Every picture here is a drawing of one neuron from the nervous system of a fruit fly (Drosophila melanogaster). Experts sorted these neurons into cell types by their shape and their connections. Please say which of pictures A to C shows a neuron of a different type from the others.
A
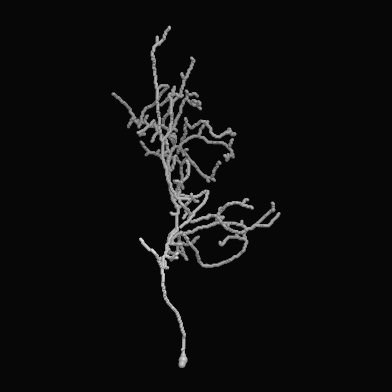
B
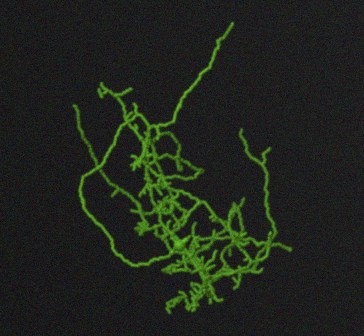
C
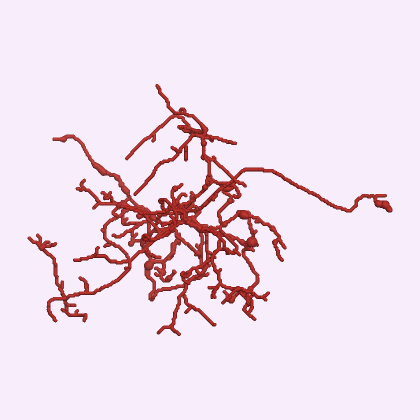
Picture C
